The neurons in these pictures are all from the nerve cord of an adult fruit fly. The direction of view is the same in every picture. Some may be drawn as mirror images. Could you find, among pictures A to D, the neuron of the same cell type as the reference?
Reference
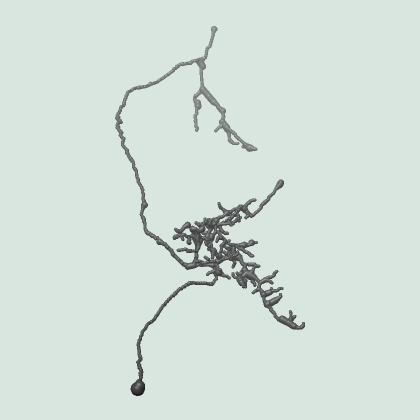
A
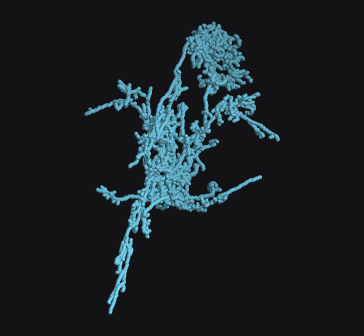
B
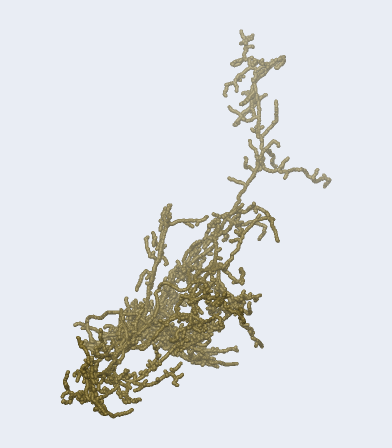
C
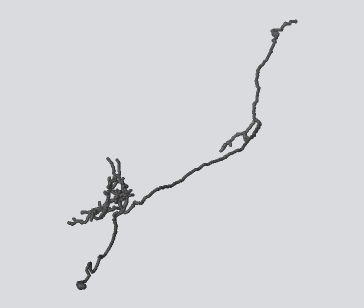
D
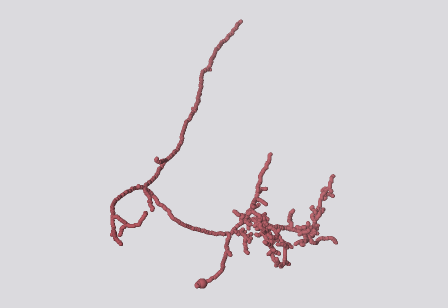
C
